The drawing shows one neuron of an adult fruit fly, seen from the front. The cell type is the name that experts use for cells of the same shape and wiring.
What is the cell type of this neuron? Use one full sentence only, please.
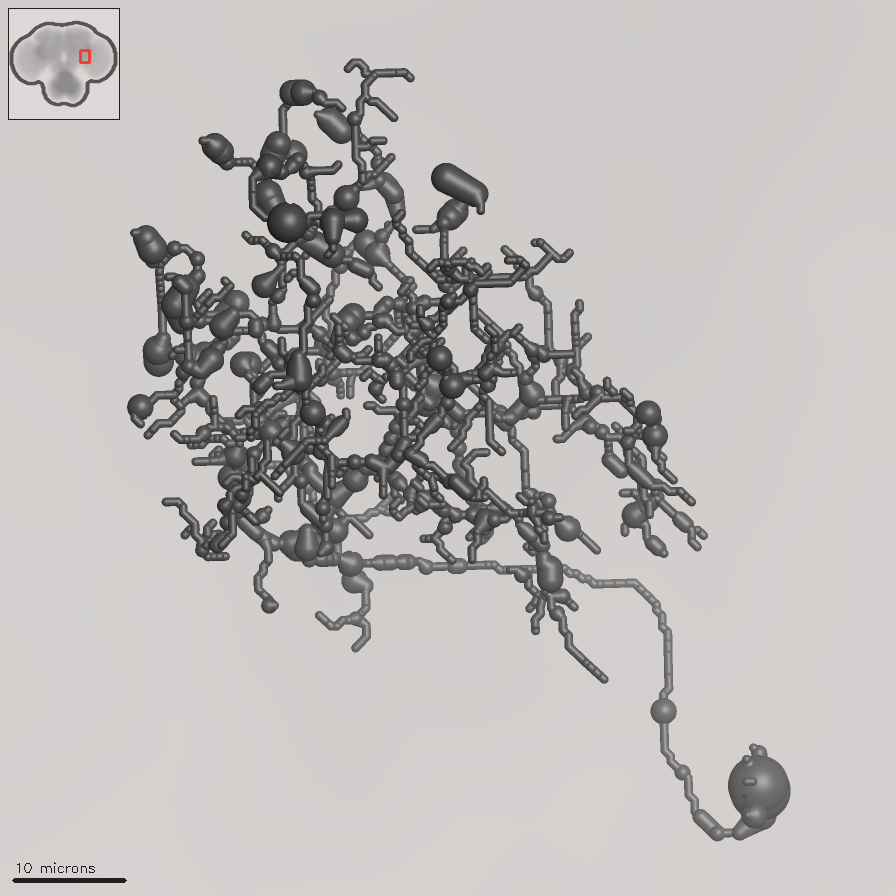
The cell type of the neuron here is CB1885.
